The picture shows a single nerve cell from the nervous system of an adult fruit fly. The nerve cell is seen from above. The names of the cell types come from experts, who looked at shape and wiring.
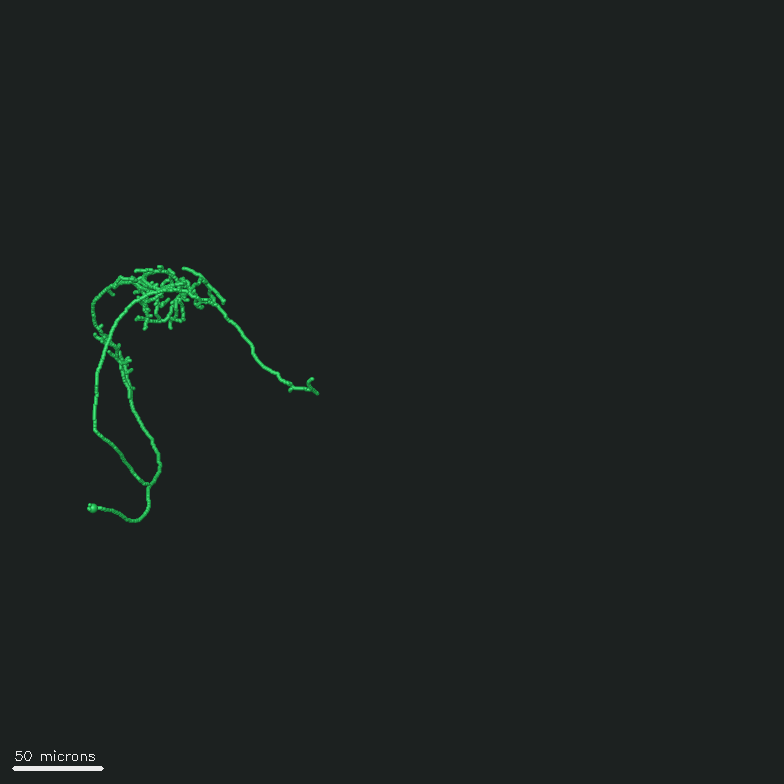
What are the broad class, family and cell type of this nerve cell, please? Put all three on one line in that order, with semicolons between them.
central-brain intrinsic neuron; hemilineage VPNp&v1_posterior; AVLP481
